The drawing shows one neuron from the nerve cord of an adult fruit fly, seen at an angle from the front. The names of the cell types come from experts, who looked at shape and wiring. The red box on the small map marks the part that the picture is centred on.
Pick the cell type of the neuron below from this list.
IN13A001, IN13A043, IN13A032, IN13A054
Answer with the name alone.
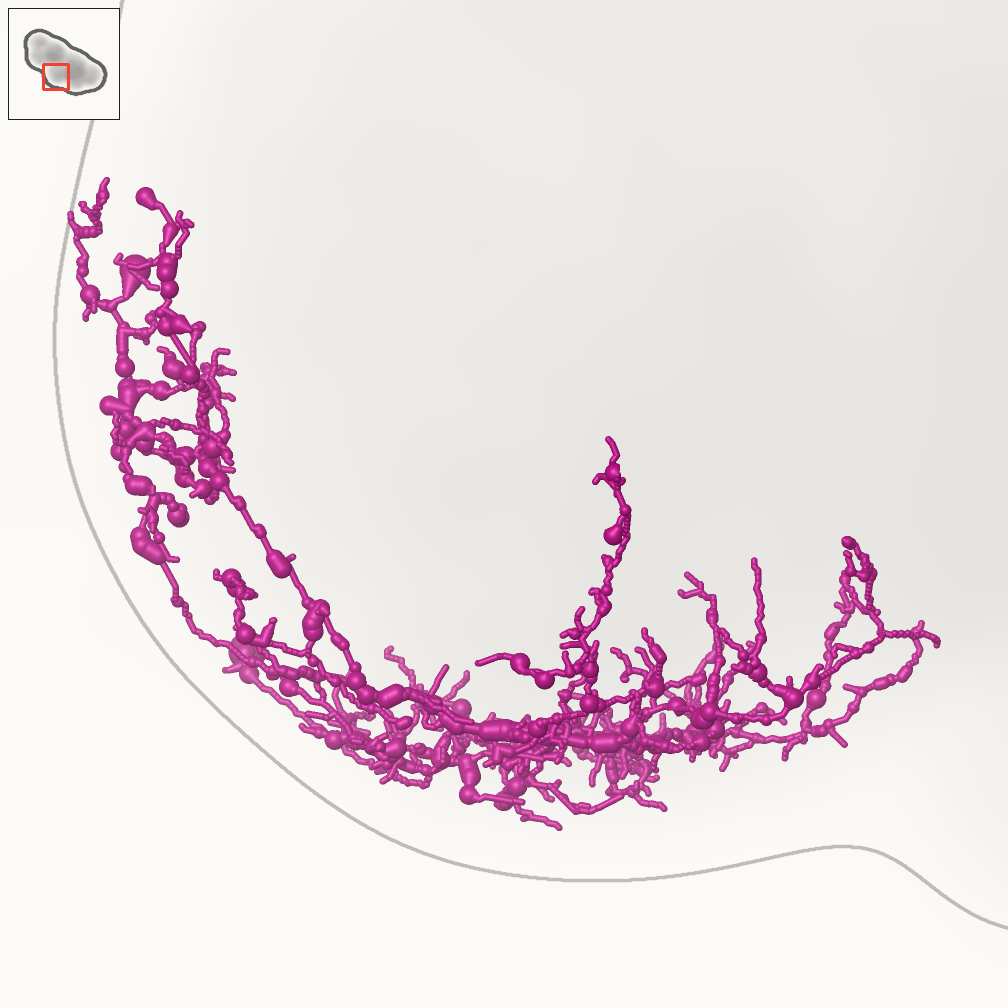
IN13A054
